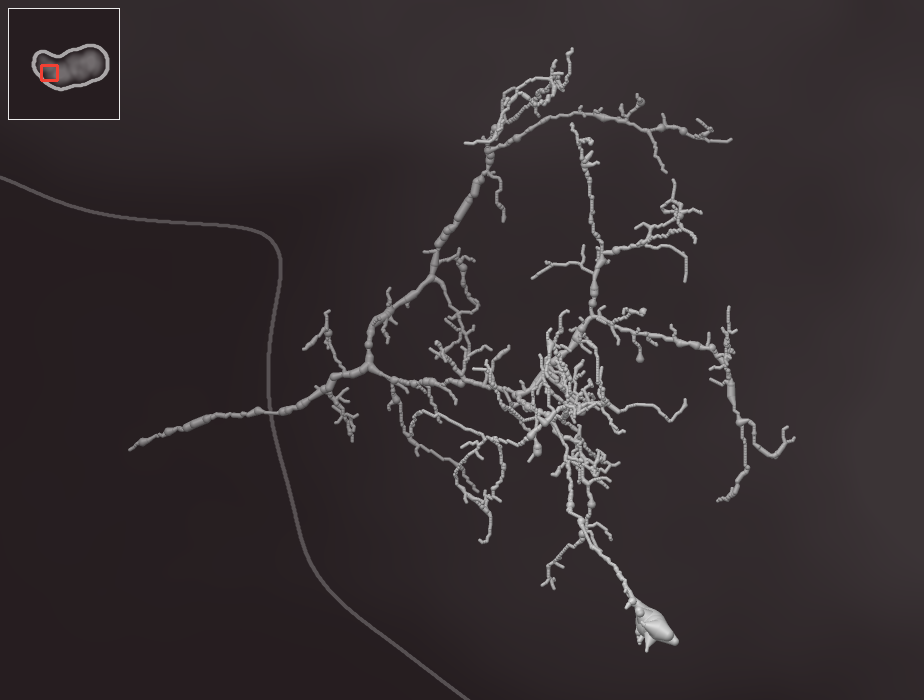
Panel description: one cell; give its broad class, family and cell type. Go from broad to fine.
motor neuron of the nerve cord; hemilineage 15B; Acc. ti flexor MN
